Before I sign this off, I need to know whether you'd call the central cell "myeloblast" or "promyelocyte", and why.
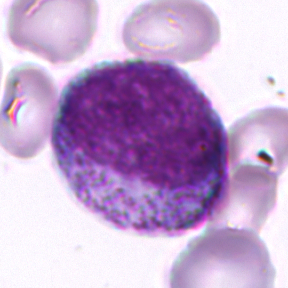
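It is a promyelocyte. Now, what do I actually see? A single unlobed nucleus filling the upper two-thirds of the cell, its chromatin staining a deep dark purple. And the cytoplasm shows only as a crescent along the lower edge.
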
